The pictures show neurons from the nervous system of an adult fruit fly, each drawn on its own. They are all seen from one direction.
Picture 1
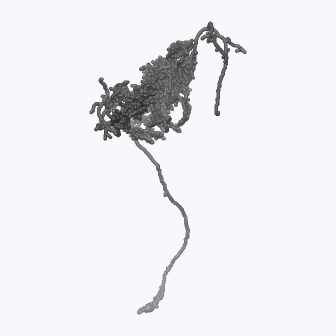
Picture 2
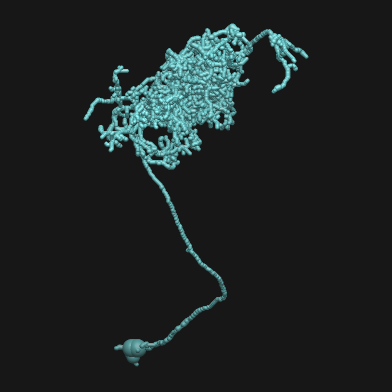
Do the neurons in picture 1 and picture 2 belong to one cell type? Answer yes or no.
yes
